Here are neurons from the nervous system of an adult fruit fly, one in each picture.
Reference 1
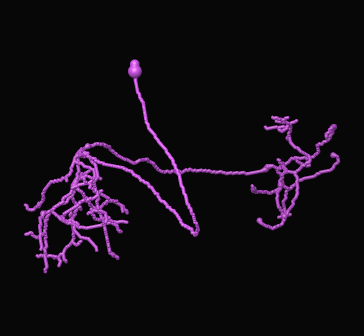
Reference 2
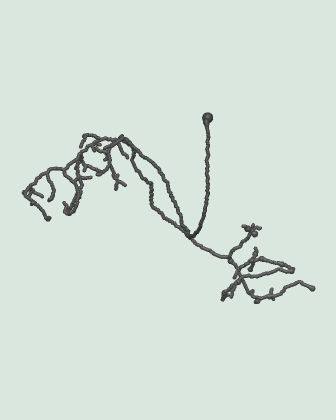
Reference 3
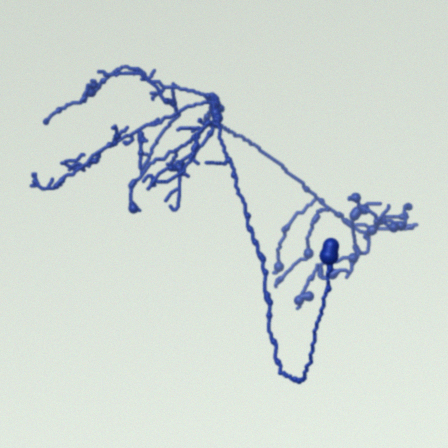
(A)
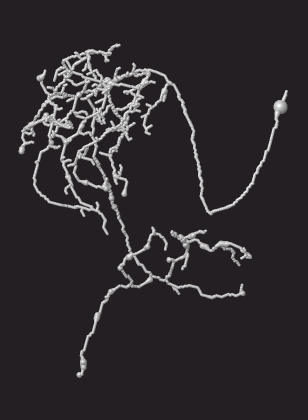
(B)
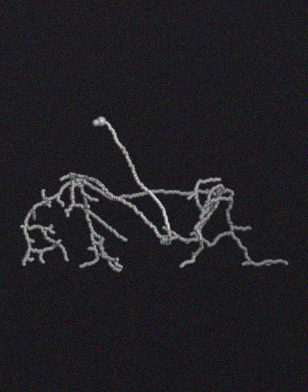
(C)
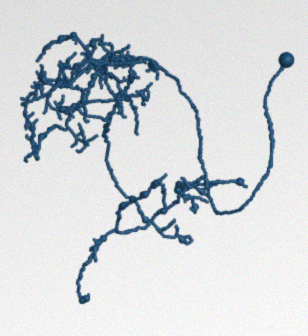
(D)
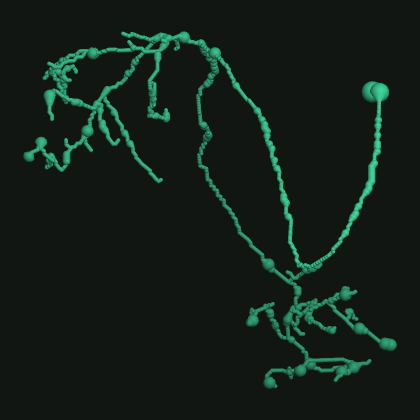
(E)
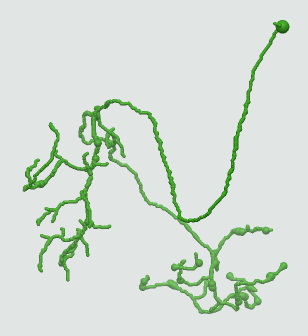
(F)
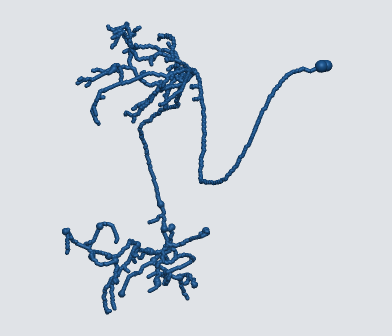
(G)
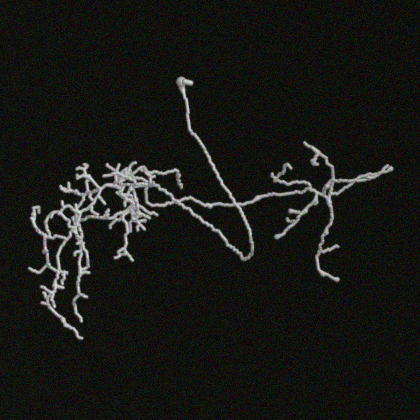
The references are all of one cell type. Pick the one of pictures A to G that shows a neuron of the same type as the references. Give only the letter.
D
